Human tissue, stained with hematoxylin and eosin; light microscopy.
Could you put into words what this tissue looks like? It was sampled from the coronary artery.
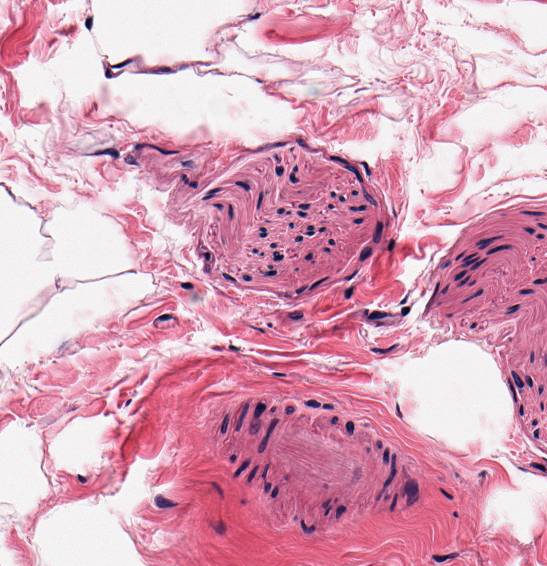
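Loose connective tissue holds three rounded bundles of wavy fibres: top centre, right edge, bottom centre. The top-centre bundle has many small, dark, round-to-oval nuclei among its fibres, and a thin wavy sheath with flattened dark nuclei. The right-edge bundle shows elongated, wavy dark nuclei along its fibres.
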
